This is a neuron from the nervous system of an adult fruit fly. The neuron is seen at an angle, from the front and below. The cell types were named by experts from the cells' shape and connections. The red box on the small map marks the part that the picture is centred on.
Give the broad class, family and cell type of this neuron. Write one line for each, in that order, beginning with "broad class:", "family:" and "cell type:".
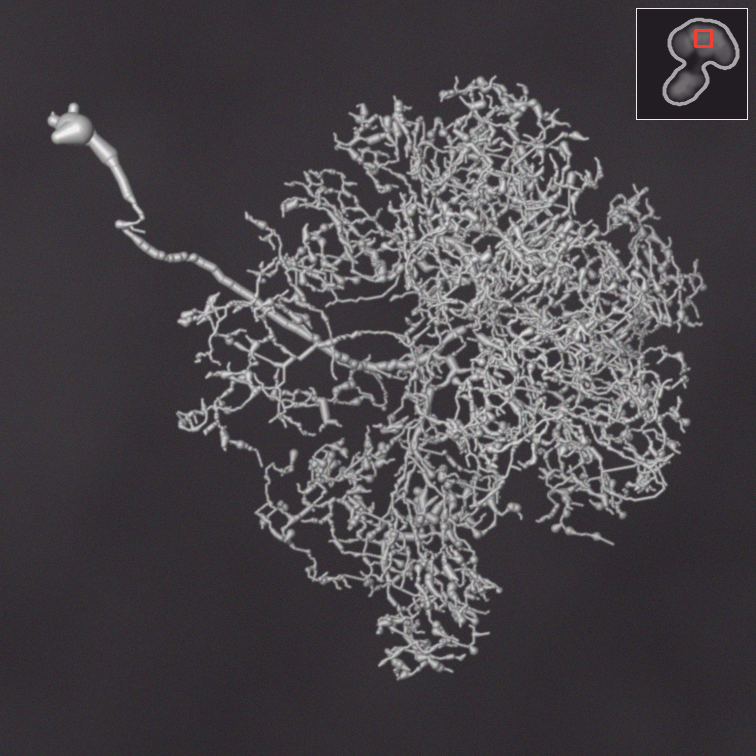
broad class: central-brain intrinsic neuron
family: hemilineage ALl1_dorsal
cell type: lLN2X05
